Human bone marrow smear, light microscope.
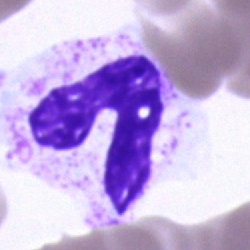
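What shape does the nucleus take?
A single bent band whose two limbs meet at an angle, not split into separate lobes, with a small bright white spot within the right limb.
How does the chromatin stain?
Dense and dark purple.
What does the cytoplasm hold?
Fine pinkish-violet granules.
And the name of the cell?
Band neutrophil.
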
